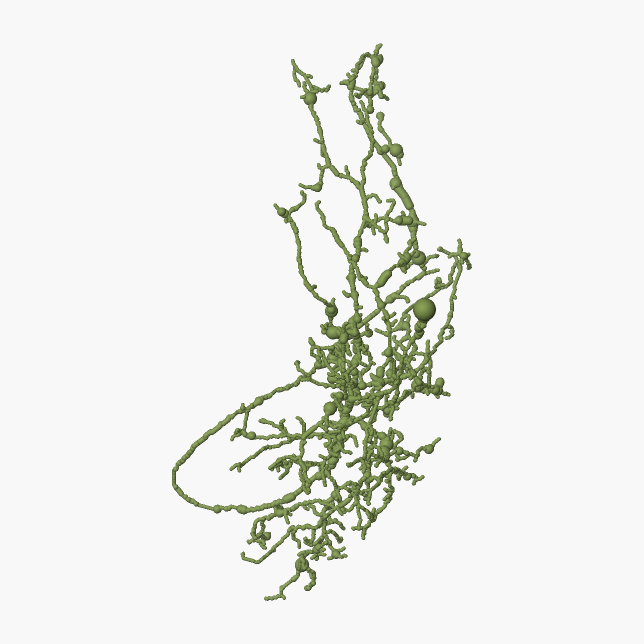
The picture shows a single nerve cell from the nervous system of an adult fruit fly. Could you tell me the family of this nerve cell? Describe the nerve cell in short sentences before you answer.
The picture shows more than a hundred branch ends. As drawn here it is taller than it is wide. This is a nerve-cord intrinsic neuron. Its family is hemilineage 17A.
